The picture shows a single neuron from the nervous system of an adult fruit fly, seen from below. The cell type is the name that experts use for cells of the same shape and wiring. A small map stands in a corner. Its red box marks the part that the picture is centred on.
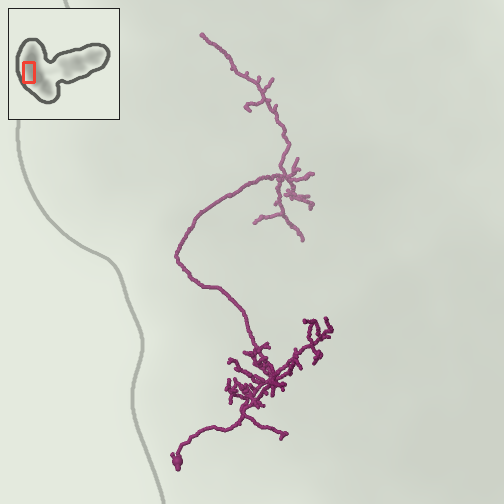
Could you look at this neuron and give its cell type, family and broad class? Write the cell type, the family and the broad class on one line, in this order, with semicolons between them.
PRW007; hemilineage FLAa2; central-brain intrinsic neuron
